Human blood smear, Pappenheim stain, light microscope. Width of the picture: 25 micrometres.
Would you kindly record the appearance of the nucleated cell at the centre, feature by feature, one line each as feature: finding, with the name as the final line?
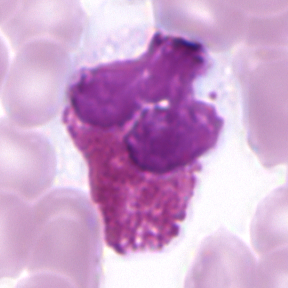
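Outline: irregular, narrowing toward the bottom
Nucleus: two large lobes in the upper half
Nucleoli: none visible
Granules: coarse, densely packed through the lower half
Name: eosinophil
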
